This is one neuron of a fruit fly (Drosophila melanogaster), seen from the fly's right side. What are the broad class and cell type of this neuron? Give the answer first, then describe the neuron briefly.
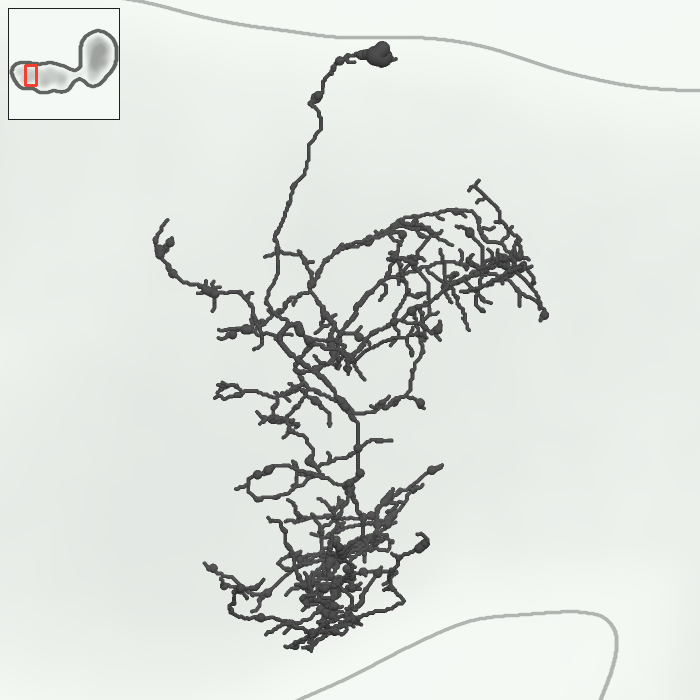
Its broad class is nerve-cord intrinsic neuron. It is of cell type INXXX340. Its cell body lies at the top of the picture. More than a hundred branch ends can be seen.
